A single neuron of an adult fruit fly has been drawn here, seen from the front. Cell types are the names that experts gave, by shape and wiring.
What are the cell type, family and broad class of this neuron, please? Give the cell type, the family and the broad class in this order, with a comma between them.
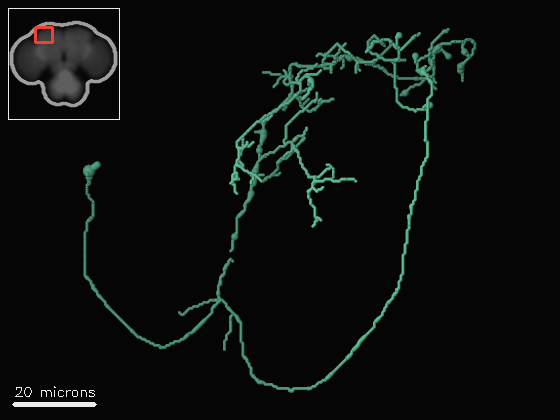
CB1392, hemilineage SLPal1, central-brain intrinsic neuron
